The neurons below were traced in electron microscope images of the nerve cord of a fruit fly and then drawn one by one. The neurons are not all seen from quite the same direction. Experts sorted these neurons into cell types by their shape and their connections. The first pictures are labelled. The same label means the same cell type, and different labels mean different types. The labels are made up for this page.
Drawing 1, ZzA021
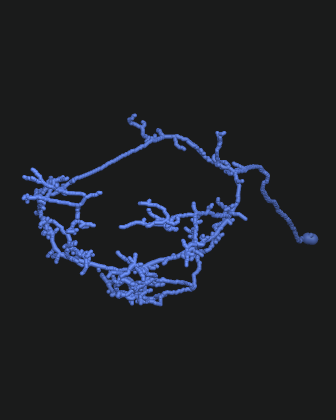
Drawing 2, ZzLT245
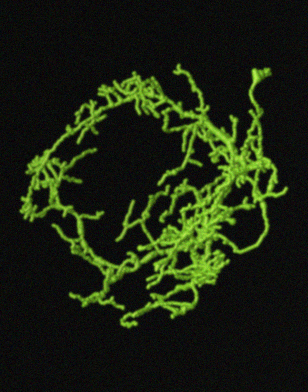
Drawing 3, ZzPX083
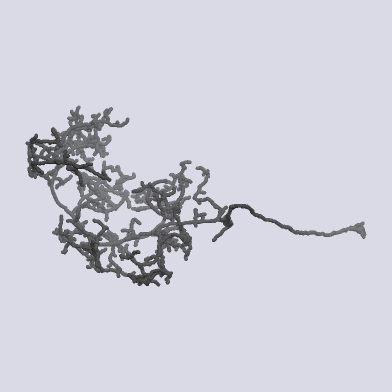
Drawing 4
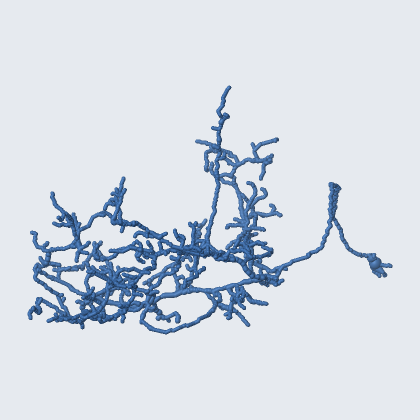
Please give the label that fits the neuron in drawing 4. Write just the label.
ZzLT245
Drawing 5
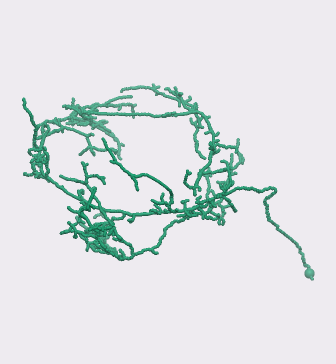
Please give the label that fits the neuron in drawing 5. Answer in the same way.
ZzA021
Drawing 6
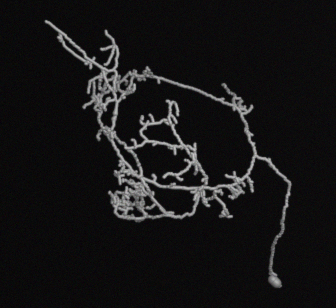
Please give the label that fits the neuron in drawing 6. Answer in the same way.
ZzA021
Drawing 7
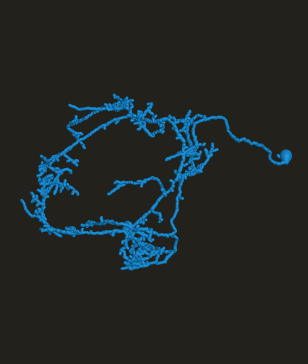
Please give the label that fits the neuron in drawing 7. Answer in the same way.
ZzA021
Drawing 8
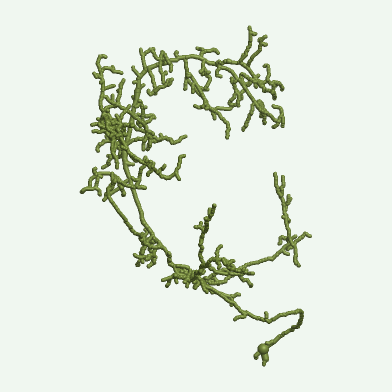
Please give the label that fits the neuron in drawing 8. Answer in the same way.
ZzLT245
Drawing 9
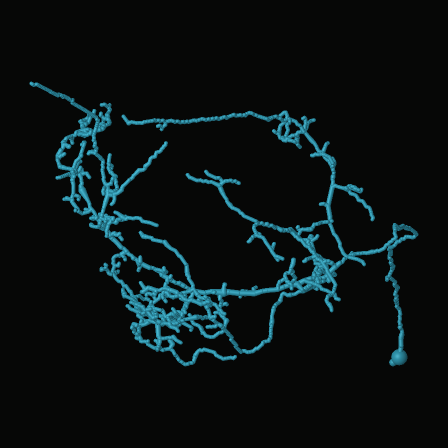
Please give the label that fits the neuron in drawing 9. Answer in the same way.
ZzA021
